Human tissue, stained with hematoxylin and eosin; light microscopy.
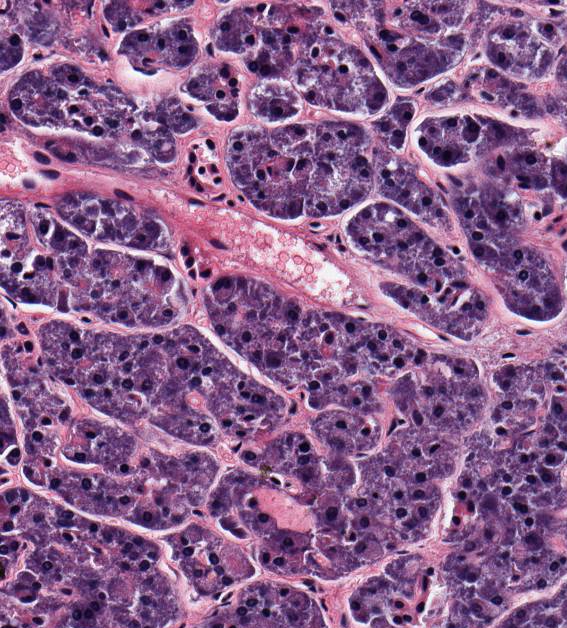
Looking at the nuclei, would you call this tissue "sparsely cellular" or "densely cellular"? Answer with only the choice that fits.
Densely cellular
